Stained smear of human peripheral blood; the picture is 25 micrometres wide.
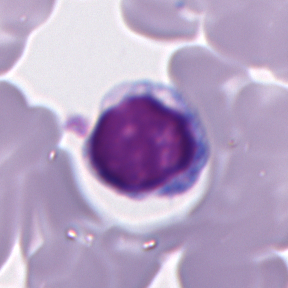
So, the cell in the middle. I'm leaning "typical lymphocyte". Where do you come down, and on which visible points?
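Seen: outline roughly round; nucleus round, about 9 micrometres across. Chromatin dense and dark purple with a few small paler patches; no distinct nucleolus. Cytoplasm pale blue, only a narrow rim, no granules.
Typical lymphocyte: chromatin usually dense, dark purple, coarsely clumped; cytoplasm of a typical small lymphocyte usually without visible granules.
Chromatin and granule-free cytoplasm here agree with typical lymphocyte.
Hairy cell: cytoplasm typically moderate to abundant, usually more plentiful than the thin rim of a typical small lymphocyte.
The narrow rim here counts against hairy cell.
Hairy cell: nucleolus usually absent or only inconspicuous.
Lack of a distinct nucleolus therefore does not count against hairy cell. Verdict: typical lymphocyte fits; hairy cell does not.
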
